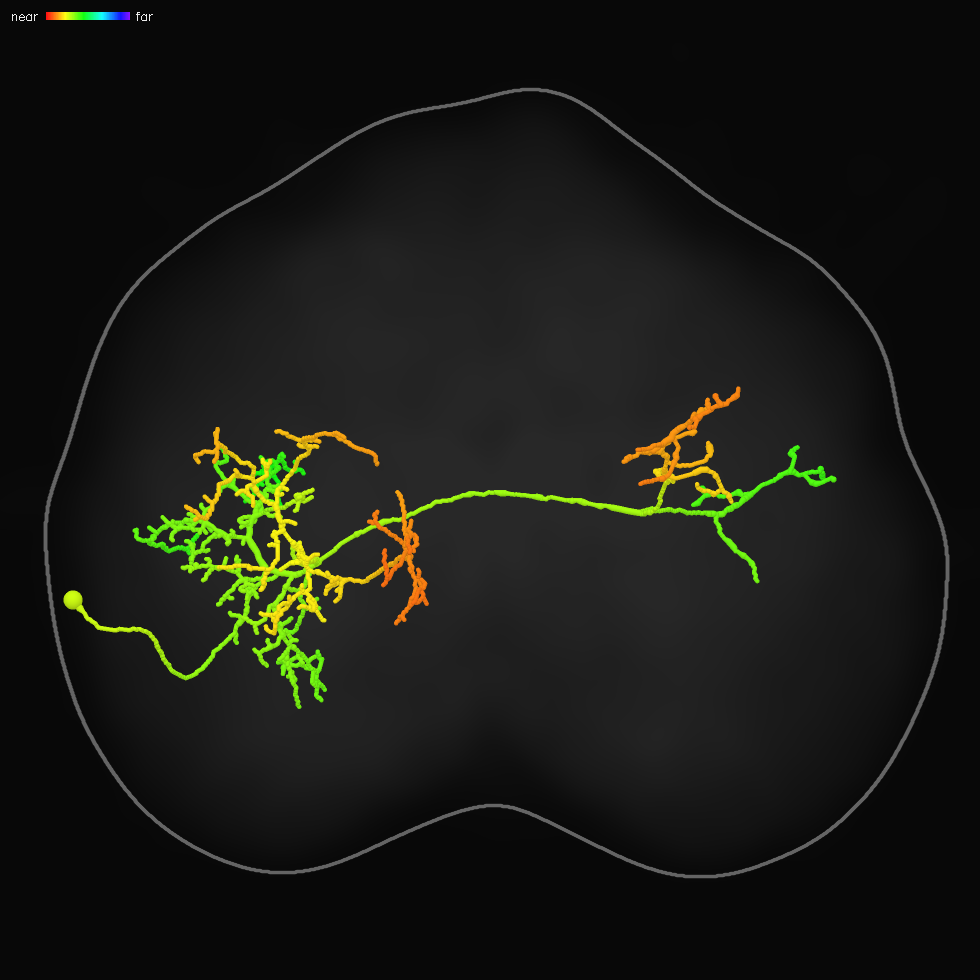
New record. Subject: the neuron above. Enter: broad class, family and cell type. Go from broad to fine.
nerve-cord intrinsic neuron; hemilineage 08B; IN08B056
